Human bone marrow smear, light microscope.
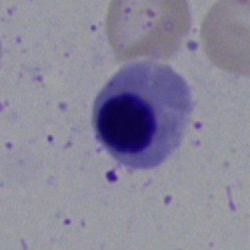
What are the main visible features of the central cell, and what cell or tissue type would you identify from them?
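Start with the outline: it is smooth and roughly round. Now the nucleus, where the chromatin is very dark and dense. The cytoplasm is pale blue, and you will find more of it on the right side of the nucleus than on the left. Putting that together, this cell is an erythroblast.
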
